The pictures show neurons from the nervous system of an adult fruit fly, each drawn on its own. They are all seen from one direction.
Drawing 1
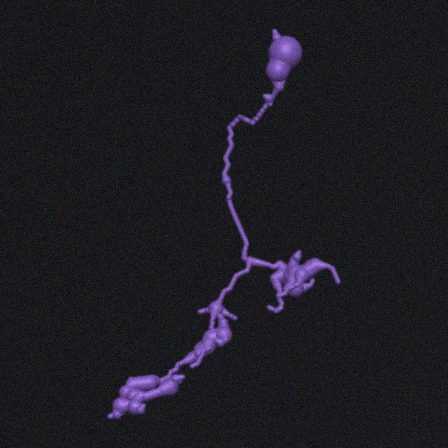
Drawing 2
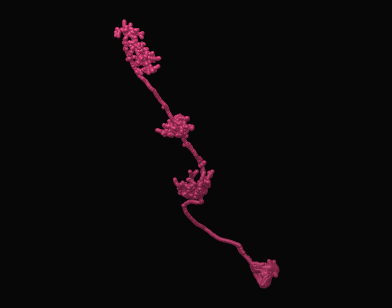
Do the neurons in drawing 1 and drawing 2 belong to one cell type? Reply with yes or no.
yes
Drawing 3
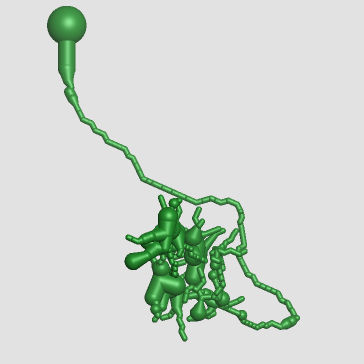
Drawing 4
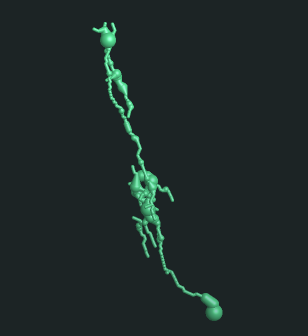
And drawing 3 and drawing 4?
yes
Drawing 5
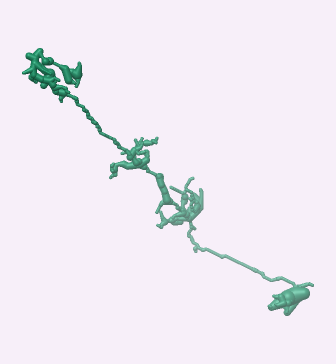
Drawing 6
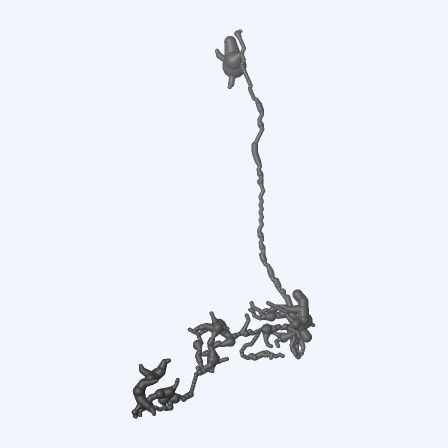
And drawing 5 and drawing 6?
yes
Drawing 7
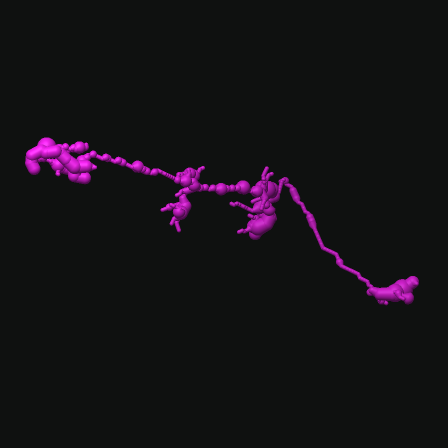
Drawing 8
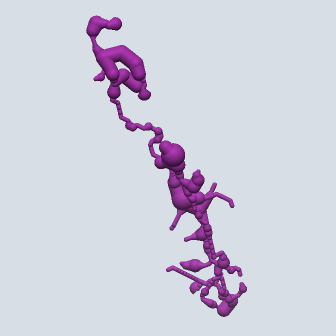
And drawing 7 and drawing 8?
yes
